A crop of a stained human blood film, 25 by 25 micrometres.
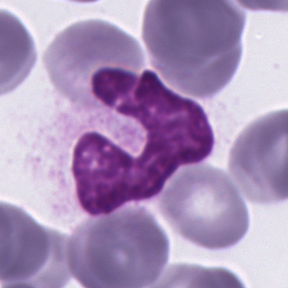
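Band neutrophil at the centre of a stained human peripheral blood smear. Its nucleus is bent into a curved, C-like shape with a deep notch opening to the left. The chromatin stains dark purple, mottled rather than solid. Most of the visible cytoplasm lies to the left of the nucleus and carries scattered fine pinkish-purple granules.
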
